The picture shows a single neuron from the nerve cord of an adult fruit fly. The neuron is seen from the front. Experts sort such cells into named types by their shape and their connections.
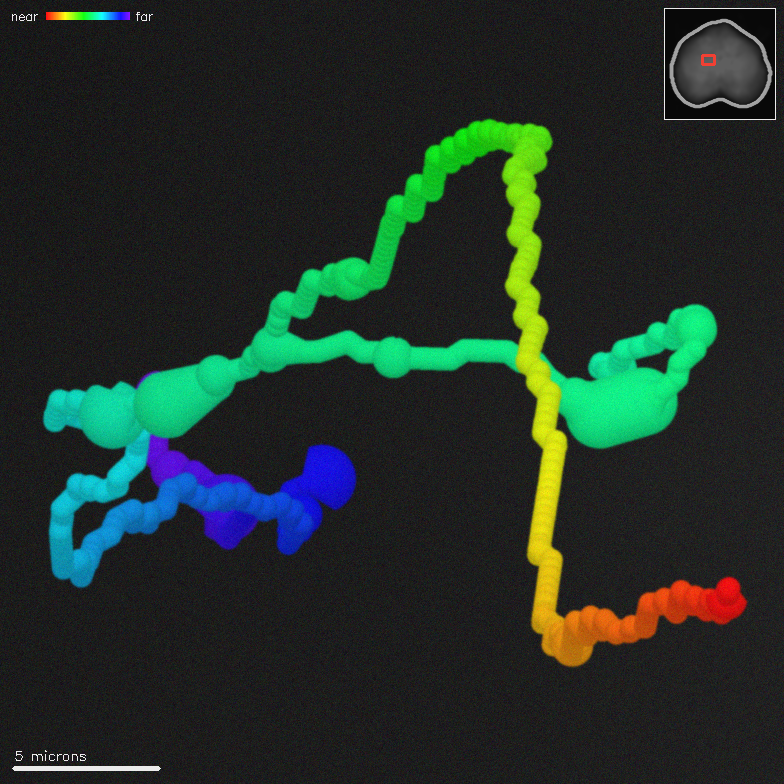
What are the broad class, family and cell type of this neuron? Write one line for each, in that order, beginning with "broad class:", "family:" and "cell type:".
broad class: descending neuron
family: hemilineage LB7
cell type: DNge126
